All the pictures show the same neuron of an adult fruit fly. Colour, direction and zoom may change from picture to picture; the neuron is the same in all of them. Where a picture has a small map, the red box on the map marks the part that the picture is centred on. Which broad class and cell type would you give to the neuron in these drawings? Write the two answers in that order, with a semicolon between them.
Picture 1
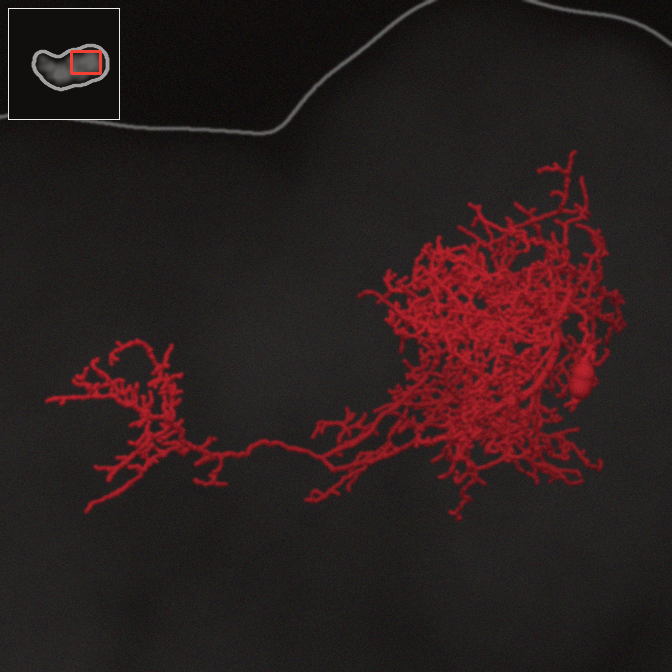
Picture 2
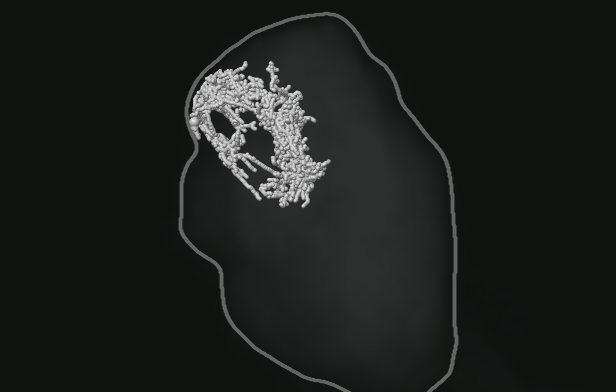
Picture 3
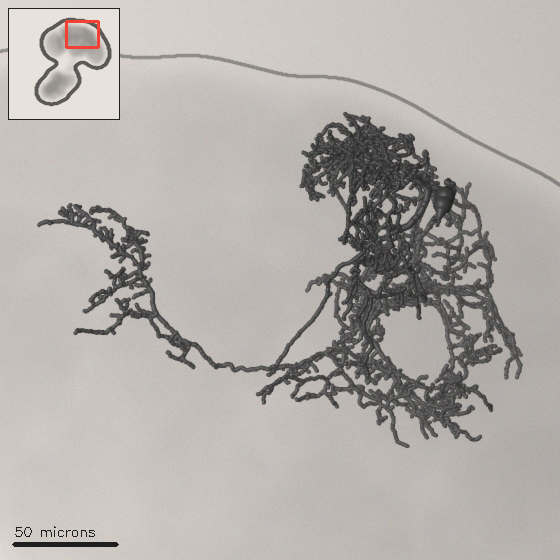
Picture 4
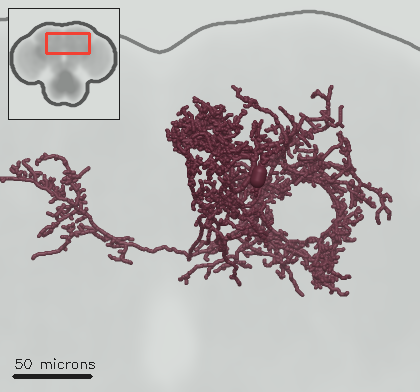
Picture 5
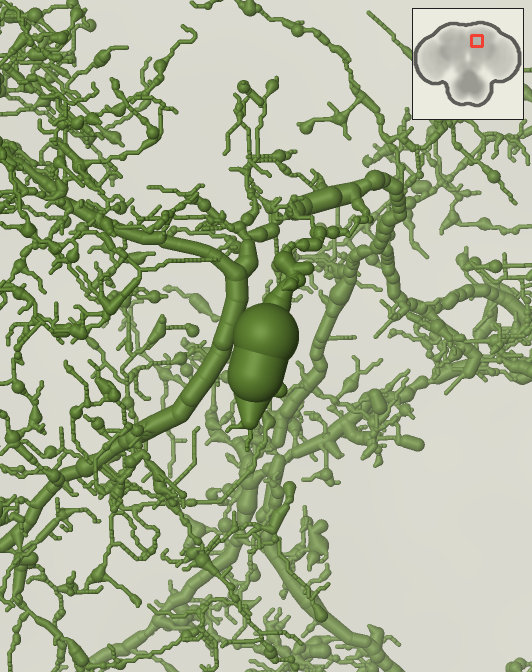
central-brain intrinsic neuron; CRE021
